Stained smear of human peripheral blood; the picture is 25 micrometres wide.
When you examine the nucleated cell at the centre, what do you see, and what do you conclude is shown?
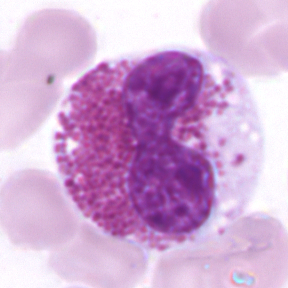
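Chromatin dark purple, coarsely clumped. Cytoplasm holds many coarse, round, reddish-pink granules, packed most densely left of the nucleus. A few small clear vacuoles in the paler cytoplasm right of the nucleus. Eosinophil.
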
